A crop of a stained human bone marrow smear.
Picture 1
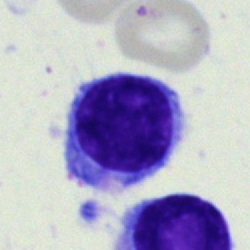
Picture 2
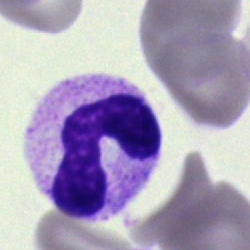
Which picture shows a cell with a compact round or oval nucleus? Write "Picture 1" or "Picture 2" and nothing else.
Picture 1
